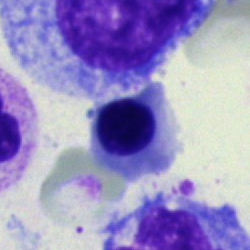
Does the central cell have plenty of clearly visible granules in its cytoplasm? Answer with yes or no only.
No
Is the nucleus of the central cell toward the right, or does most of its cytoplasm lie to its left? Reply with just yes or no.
No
